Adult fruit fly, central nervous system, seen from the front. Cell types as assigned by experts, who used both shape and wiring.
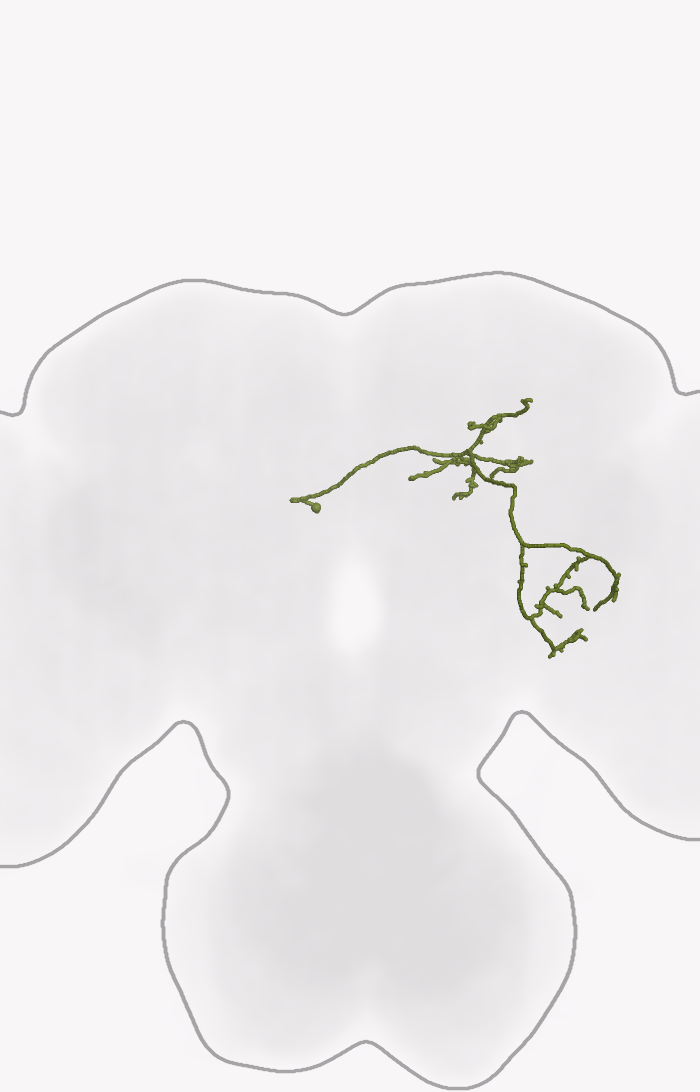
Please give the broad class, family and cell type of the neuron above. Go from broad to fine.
central-brain intrinsic neuron; hemilineage DM6_posterior; CB4096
